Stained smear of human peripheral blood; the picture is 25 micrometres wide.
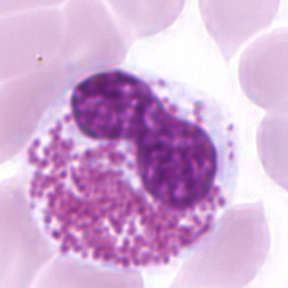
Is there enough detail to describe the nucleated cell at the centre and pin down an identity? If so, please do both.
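Look at the two nuclear lobes: they run along a diagonal, one at the upper left and one at the lower right. The granules are pinkish-red, and they crowd most thickly into the lower half of the cell, below the nucleus. The outline is roughly round and smooth, with no projections. It's an eosinophil.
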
